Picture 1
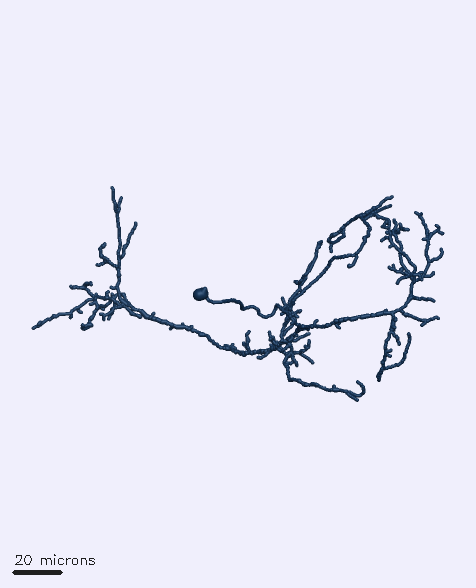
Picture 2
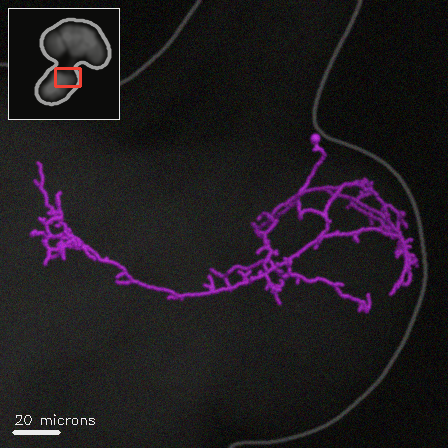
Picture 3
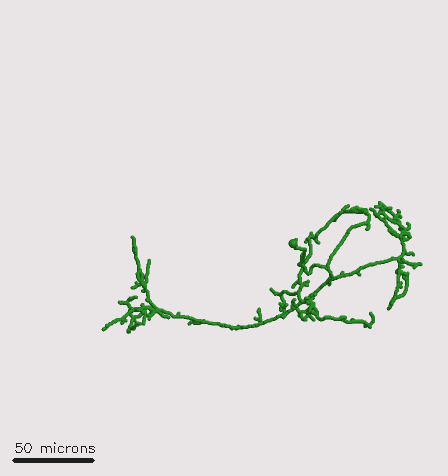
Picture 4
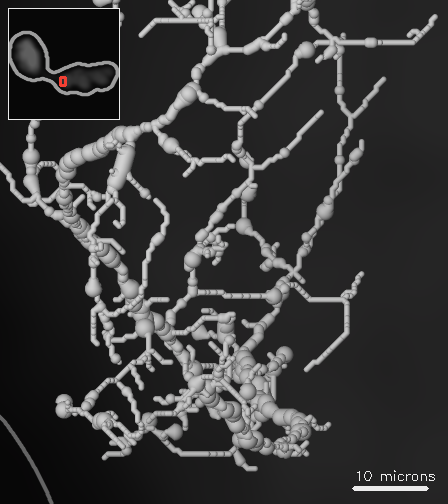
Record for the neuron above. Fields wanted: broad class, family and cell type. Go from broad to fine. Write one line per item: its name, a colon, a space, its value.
broad class: nerve-cord intrinsic neuron
family: hemilineage 16B
cell type: IN16B056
